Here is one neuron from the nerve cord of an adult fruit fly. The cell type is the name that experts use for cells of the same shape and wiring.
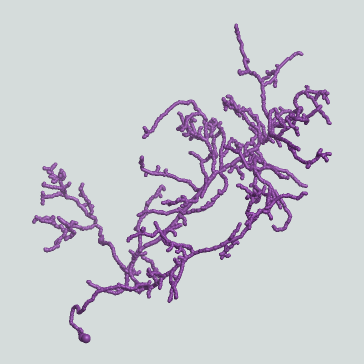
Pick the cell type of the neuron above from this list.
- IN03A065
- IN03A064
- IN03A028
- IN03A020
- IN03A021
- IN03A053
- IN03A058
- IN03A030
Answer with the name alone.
IN03A028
